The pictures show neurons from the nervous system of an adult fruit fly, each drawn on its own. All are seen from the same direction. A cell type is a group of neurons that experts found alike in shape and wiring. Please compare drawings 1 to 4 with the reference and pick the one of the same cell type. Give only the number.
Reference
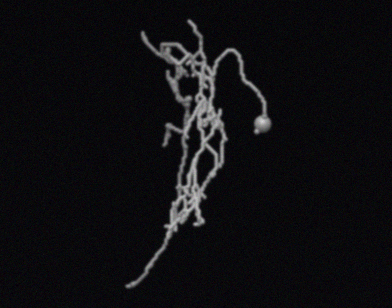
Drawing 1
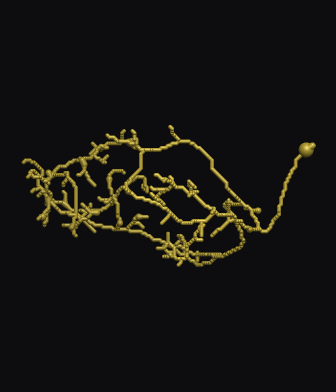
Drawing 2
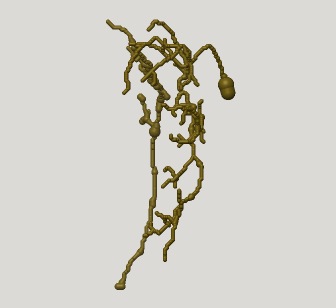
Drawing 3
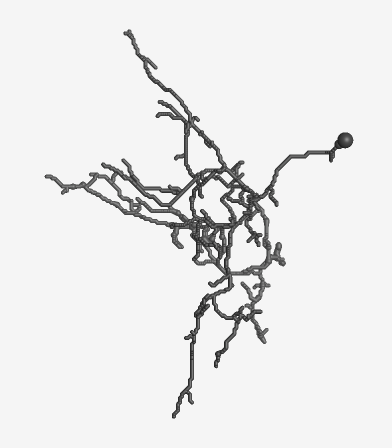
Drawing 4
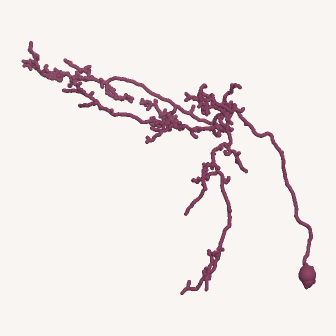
2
